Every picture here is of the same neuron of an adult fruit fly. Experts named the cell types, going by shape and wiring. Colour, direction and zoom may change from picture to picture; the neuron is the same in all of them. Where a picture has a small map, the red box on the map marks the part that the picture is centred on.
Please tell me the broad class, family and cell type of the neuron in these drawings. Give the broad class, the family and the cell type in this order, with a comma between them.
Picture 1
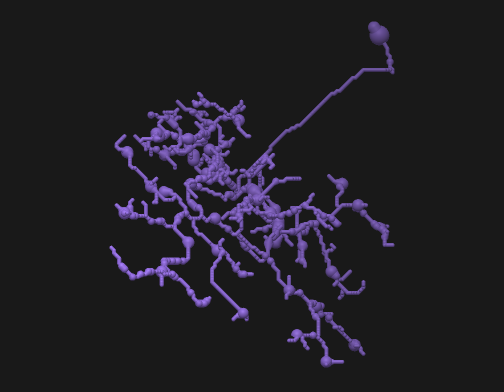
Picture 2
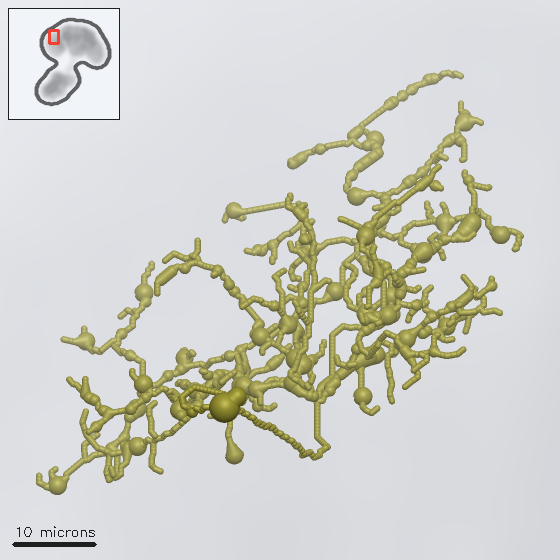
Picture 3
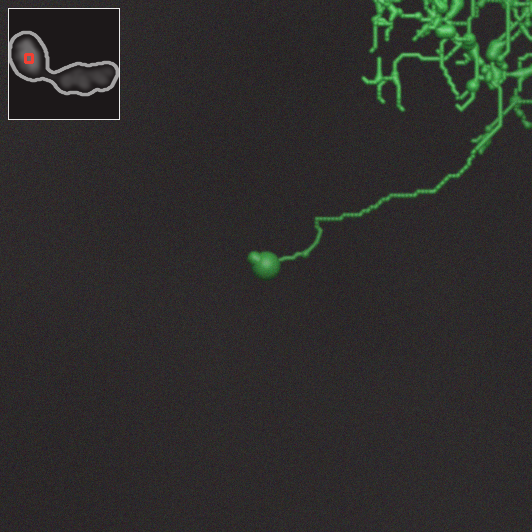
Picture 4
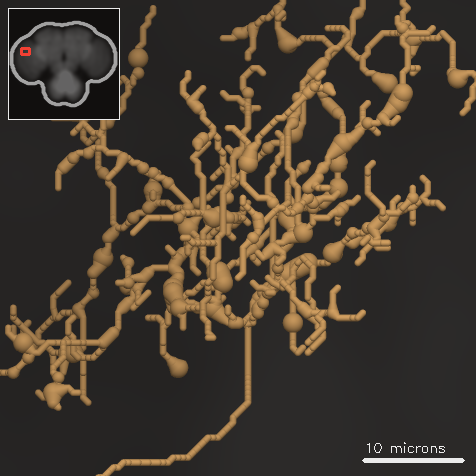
optic-lobe intrinsic neuron, Cm, Cm8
